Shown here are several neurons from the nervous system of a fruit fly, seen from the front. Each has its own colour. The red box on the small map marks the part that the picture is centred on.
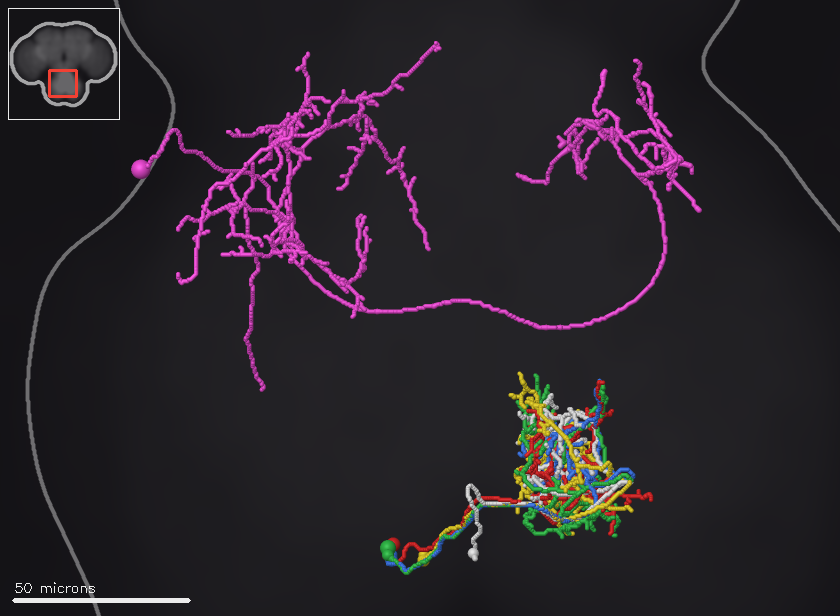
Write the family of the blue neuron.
hemilineage 14A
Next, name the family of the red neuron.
hemilineage 14A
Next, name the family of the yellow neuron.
hemilineage 14A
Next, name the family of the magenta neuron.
hemilineage 19B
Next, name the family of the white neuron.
hemilineage 14A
